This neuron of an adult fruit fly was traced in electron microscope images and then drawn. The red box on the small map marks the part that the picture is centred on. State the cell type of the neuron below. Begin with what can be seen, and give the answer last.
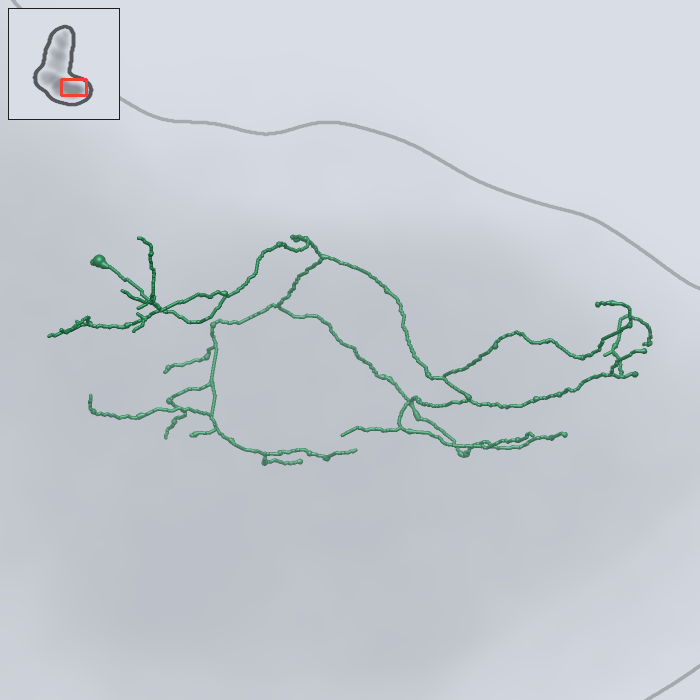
In this view it is more than twice as wide as it is tall. It is a visual centrifugal neuron. It is of cell type LPT113.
